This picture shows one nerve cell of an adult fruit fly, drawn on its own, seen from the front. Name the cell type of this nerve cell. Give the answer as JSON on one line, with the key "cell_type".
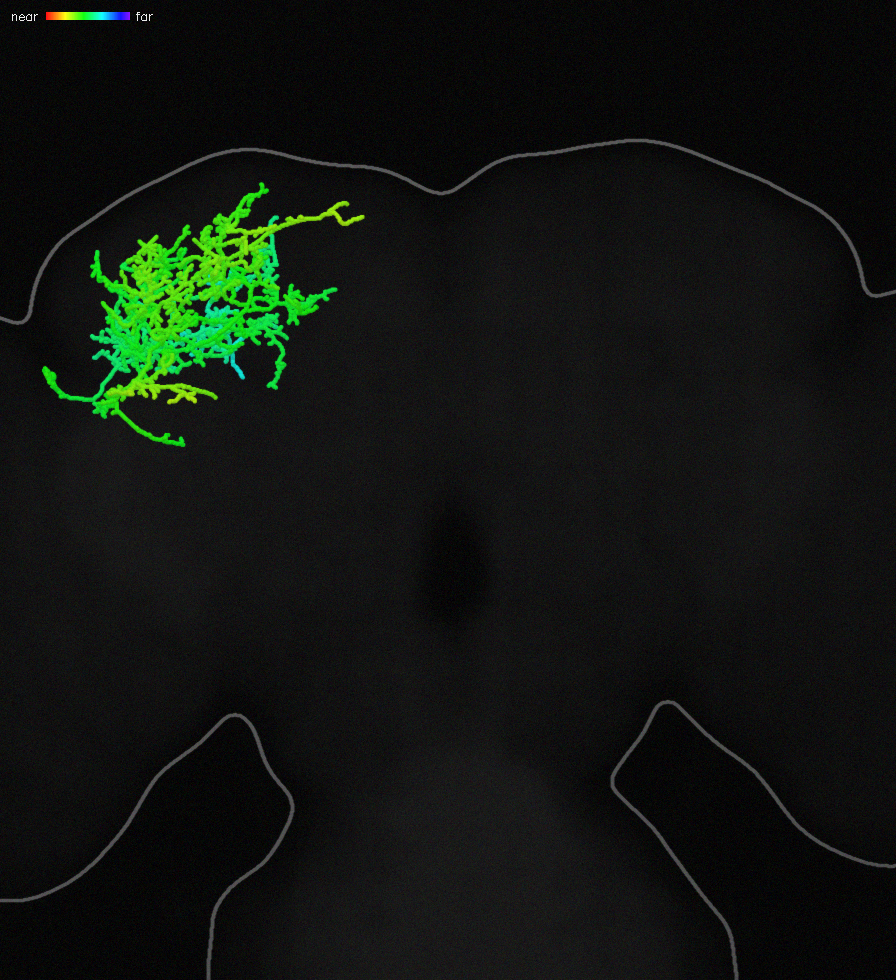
{"cell_type": "SLP131"}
